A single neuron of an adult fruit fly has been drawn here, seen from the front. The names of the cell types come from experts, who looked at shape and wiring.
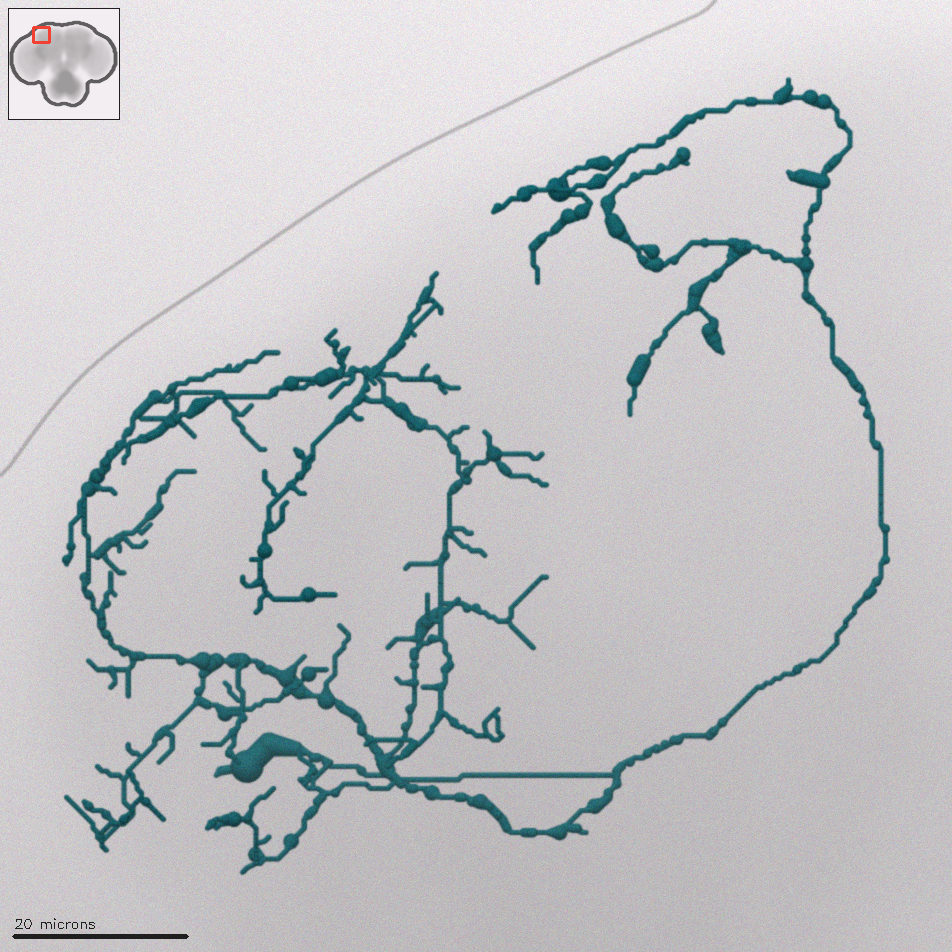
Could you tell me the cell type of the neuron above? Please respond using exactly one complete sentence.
The cell type of this neuron is CB1500.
